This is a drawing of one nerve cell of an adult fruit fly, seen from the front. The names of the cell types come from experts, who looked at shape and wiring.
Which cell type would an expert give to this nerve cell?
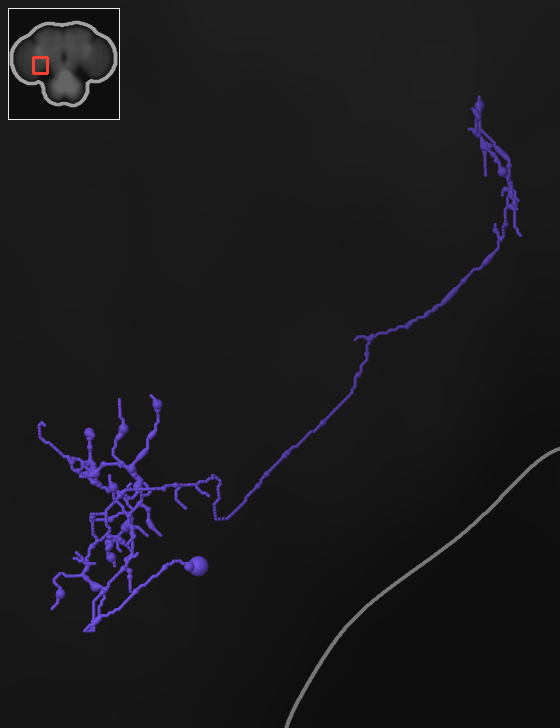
Tm38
